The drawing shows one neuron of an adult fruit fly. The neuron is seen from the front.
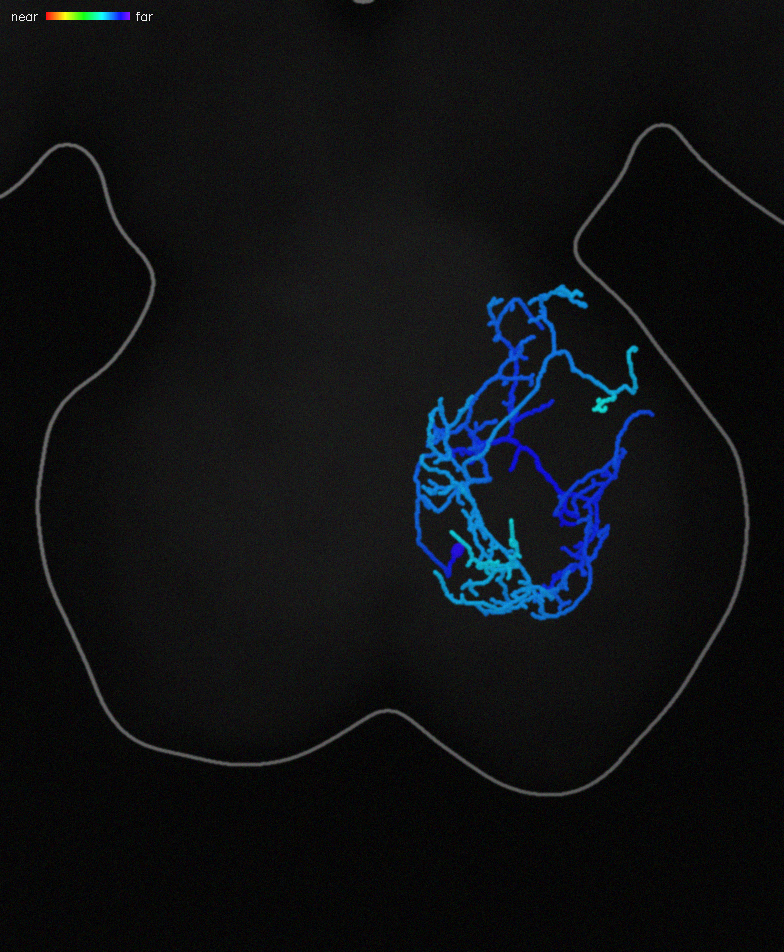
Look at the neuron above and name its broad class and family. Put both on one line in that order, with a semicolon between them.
nerve-cord intrinsic neuron; hemilineage 04B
